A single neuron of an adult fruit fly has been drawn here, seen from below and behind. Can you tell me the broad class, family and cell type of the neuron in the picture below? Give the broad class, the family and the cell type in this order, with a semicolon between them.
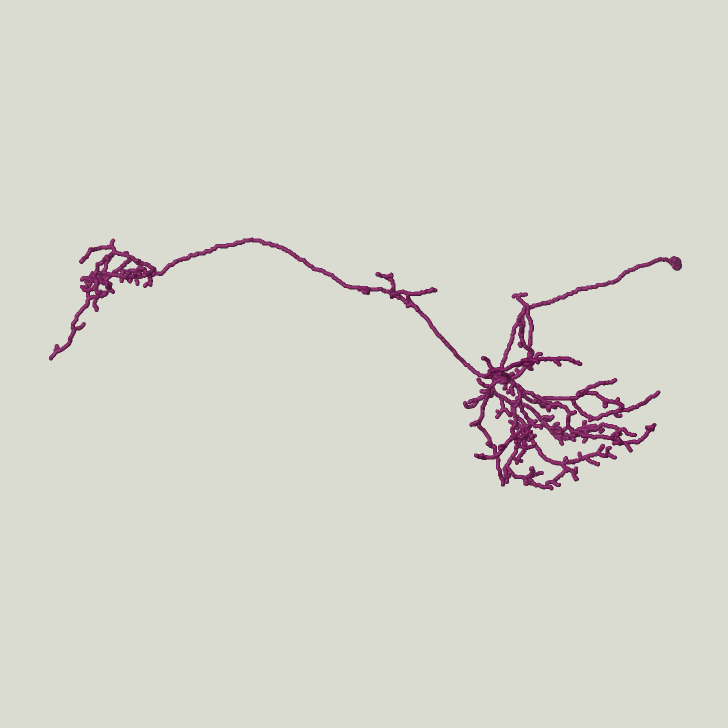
central-brain intrinsic neuron; hemilineage LHl2_ventral; CB3439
